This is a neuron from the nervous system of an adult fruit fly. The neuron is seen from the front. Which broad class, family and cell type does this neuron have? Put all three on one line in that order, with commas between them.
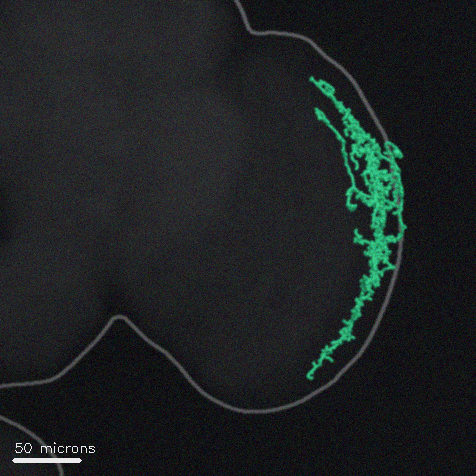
optic-lobe intrinsic neuron, Dm, Dm20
